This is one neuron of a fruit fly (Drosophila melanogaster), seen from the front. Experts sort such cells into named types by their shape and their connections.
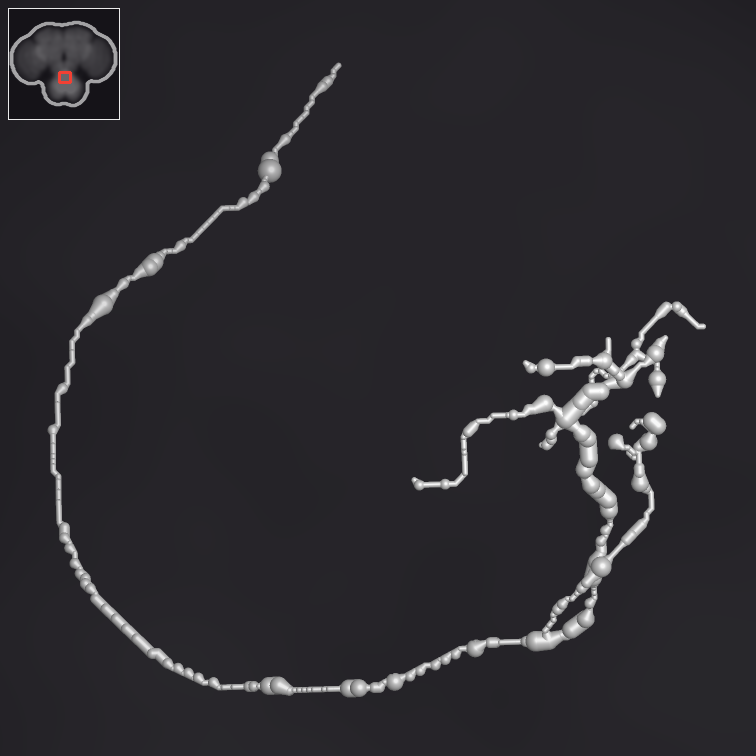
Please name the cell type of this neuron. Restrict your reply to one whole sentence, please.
By type, the neuron is SNxx04.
